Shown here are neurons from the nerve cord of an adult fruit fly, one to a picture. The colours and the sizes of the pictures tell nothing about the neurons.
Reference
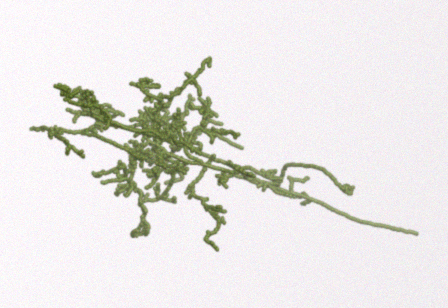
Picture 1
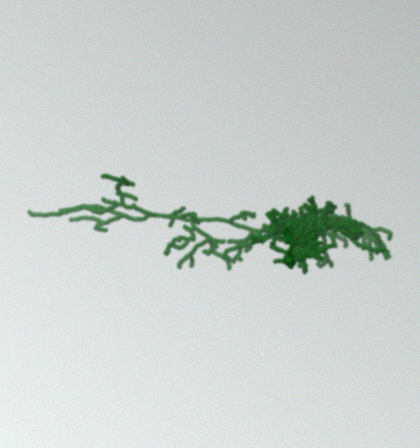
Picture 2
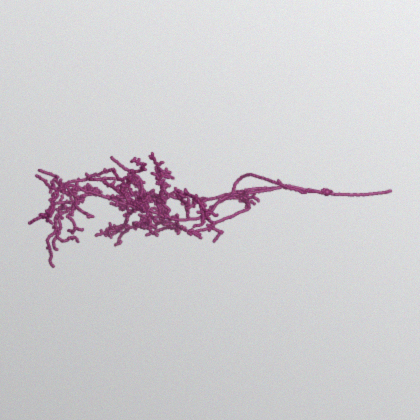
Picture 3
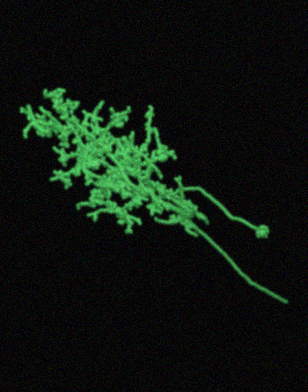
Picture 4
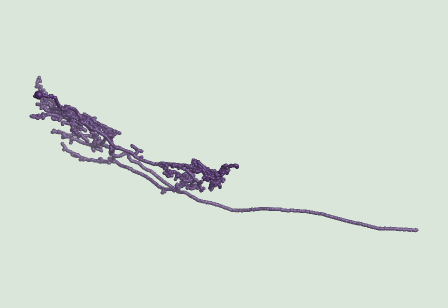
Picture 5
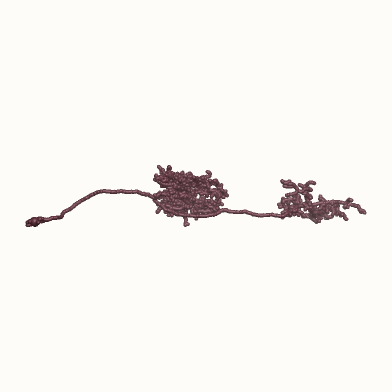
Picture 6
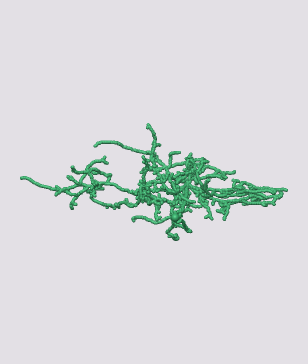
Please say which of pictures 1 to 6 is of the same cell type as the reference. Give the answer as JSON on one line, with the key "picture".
{"picture": 2}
